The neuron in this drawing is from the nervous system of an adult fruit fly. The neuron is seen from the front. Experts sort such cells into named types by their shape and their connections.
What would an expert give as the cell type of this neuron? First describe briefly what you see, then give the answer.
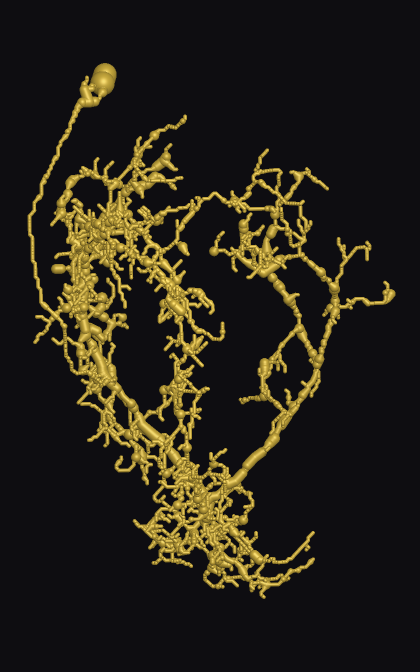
The cell body is at the upper left of the picture. More than a hundred branch ends can be seen. Its broad class is nerve-cord intrinsic neuron. It is of cell type IN17A052.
